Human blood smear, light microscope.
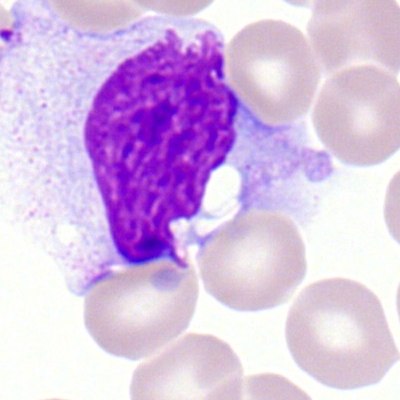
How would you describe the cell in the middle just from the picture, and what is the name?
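You'll notice the nucleus is one undivided mass, not broken into separate lobes. Its chromatin runs in folds and strands, so it looks wrinkled. There's a fine dusting of pink-purple granules through the cytoplasm, and more cytoplasm sits to the left of the nucleus than to its right. So, a monocyte.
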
